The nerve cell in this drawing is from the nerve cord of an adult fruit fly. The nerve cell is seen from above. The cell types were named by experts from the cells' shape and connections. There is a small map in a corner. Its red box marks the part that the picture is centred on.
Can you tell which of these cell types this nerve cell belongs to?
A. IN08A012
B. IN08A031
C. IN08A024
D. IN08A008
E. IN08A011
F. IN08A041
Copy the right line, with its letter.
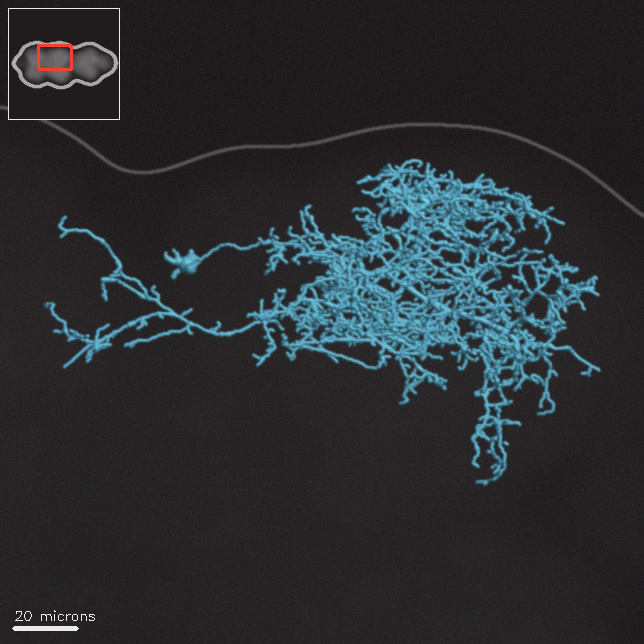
D. IN08A008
